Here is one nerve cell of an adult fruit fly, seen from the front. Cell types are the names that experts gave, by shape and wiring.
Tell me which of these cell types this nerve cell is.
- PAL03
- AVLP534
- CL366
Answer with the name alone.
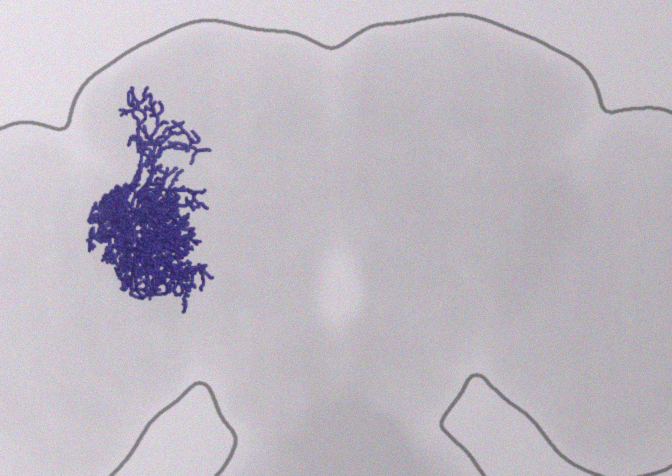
AVLP534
